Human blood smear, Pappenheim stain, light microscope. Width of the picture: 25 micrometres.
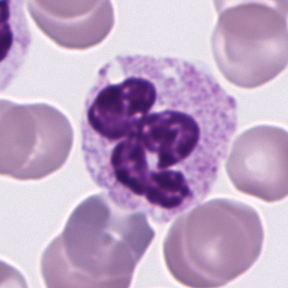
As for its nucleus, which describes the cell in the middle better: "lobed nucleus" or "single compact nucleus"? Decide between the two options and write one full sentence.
There is a nucleus divided into separate segments in this cell.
